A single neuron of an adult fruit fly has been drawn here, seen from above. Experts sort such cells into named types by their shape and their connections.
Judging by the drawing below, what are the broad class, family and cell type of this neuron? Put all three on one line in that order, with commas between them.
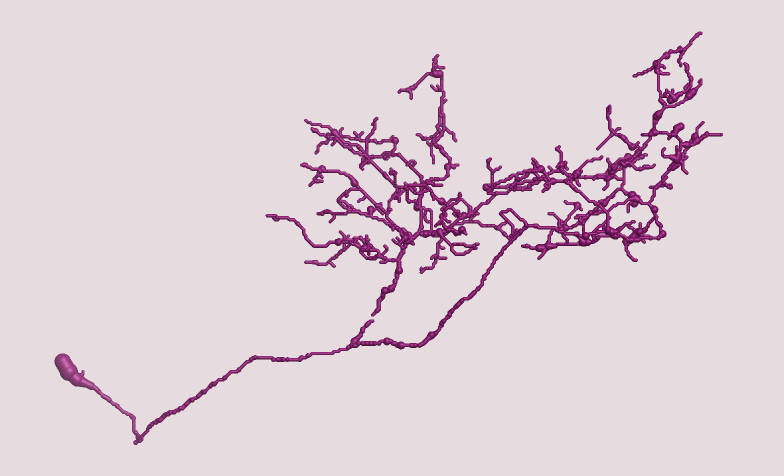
central-brain intrinsic neuron, hemilineage SLPpl3, SLP340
